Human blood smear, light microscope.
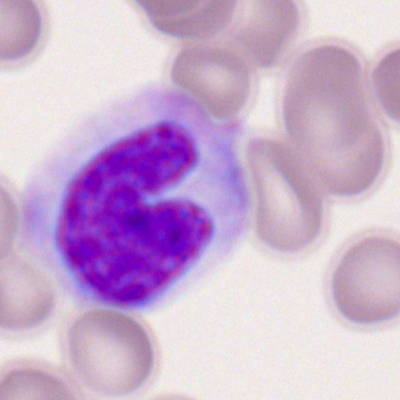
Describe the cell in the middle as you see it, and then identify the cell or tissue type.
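First, the outline is roughly round. Next, the nucleus has a deep notch that opens to the right. Then the cytoplasm: its rim is thinnest along the lower edge of the cell, and no distinct coarse granules are seen in it. Last, the cell is a monocyte.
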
